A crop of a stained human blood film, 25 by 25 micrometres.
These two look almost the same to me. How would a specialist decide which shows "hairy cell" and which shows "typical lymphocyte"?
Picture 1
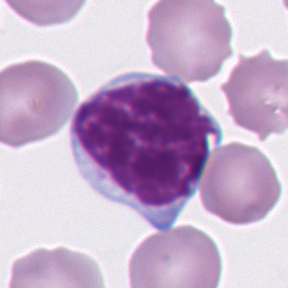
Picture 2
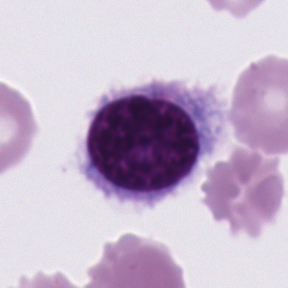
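Taking the assignment first: picture 1 shows a typical lymphocyte and picture 2 shows a hairy cell. Outline comes next. The typical lymphocyte's outline is drawn out into a point at the bottom, whereas the hairy cell has a ragged border set with many fine hair-like projections instead of a smooth edge. On size, the hairy cell measures about 13 by 10 micrometres. Nucleus: in the typical lymphocyte it fills most of the cell and is about 12 micrometres across, with no nucleolus to be seen; in the hairy cell it is round, about 9 micrometres across, and has no notch, fold or lobes. Chromatin in the hairy cell is dark purple and coarsely clumped, with small paler patches between the clumps. Cytoplasm: the typical lymphocyte keeps only a narrow rim of it, pale blue and without visible granules, while the hairy cell's cytoplasm is also pale blue and holds no coarse coloured granules.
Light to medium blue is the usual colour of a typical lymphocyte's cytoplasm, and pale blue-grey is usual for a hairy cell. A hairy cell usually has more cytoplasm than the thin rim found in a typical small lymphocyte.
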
